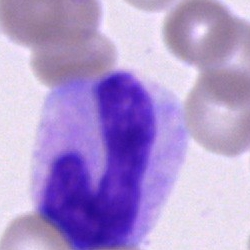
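Band neutrophil, the central cell, whose nucleus forms a single curved band bent into a J shape, with no nucleoli to be seen. Its cytoplasm is plentiful and pale lilac, without vacuoles.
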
